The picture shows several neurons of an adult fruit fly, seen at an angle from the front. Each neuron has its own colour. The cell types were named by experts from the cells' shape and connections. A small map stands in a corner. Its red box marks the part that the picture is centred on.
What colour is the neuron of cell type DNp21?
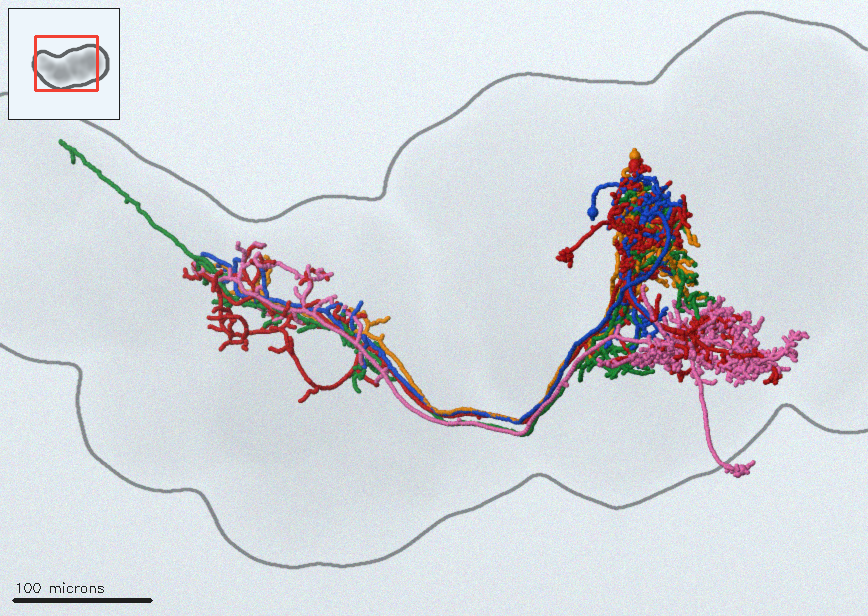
green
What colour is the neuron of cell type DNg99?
pink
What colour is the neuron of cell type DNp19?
red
